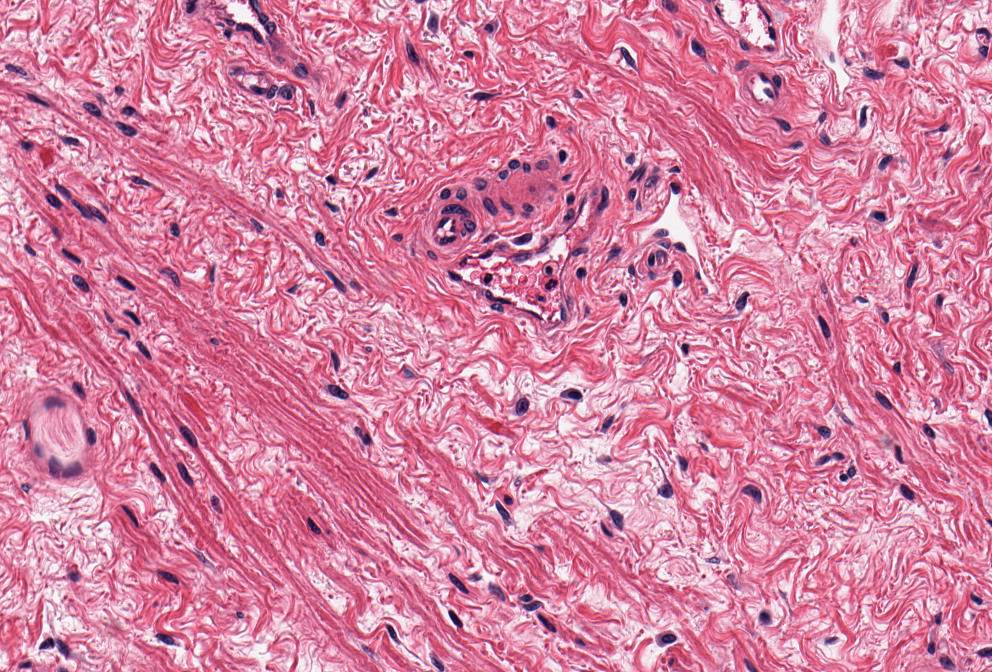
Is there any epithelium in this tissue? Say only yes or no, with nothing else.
No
